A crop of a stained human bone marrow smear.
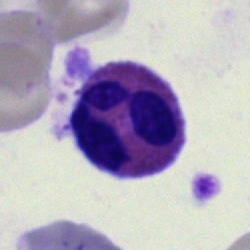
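Eosinophil, the central cell in a stained bone marrow smear. Its outline is roughly round, I'd say, and the chromatin is dark and dense. The cytoplasm looks pinkish-purple, and I can see it between the nuclear masses in the middle of the cell.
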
